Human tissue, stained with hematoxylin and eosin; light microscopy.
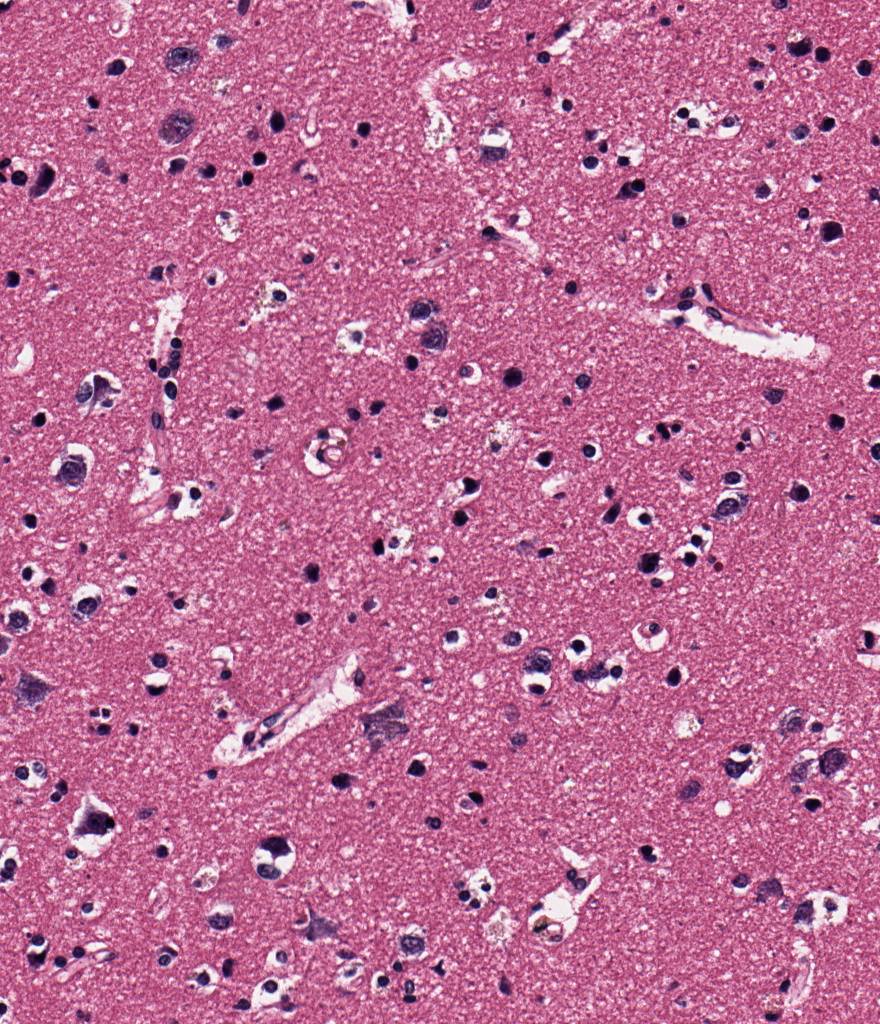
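Cerebral cortex, haematoxylin and eosin. A finely granular, pink-staining neuropil forms the background throughout. Small round dark nuclei are scattered fairly evenly and far outnumber the larger cells. A few larger angular neurons with purple cytoplasm are scattered among them, one just right of the vessel in the lower left. Vessels sit within clear empty spaces separating them from the surrounding neuropil.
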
